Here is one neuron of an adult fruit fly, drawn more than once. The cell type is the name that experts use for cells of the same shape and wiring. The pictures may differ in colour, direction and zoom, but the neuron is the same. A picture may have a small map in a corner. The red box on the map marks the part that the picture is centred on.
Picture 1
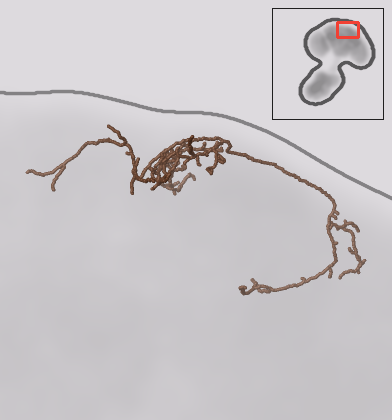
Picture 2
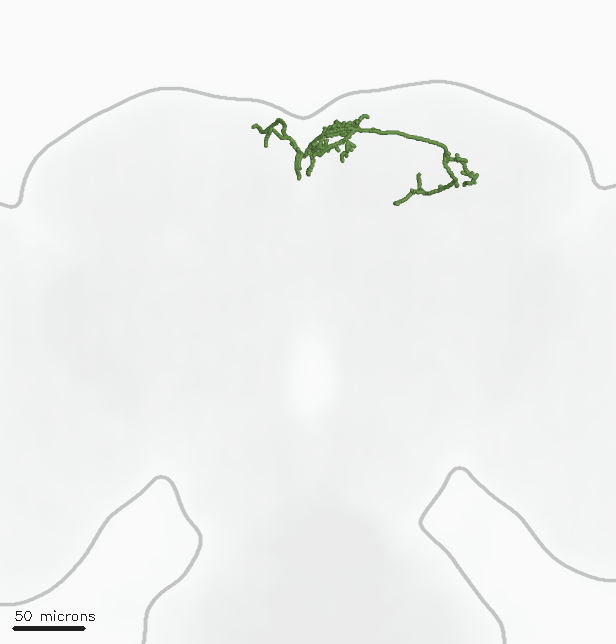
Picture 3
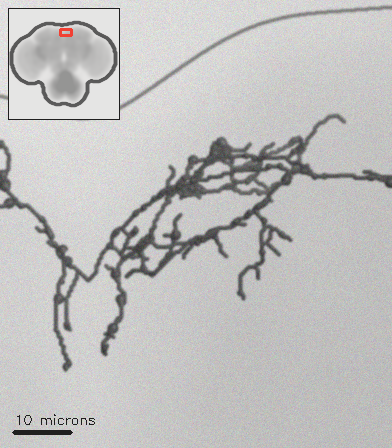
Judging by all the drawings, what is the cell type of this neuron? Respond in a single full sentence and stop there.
The cell type name SMP105_a applies to this neuron.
